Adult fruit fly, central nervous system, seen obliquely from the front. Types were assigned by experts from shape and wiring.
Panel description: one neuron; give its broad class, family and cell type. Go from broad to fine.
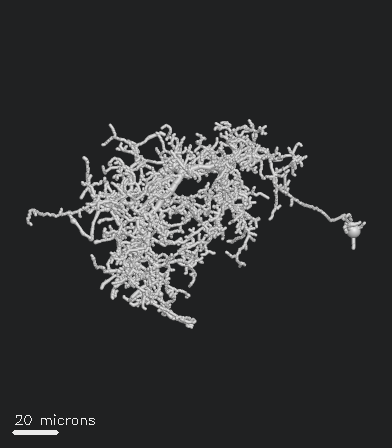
nerve-cord intrinsic neuron; hemilineage 12B; IN12B003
